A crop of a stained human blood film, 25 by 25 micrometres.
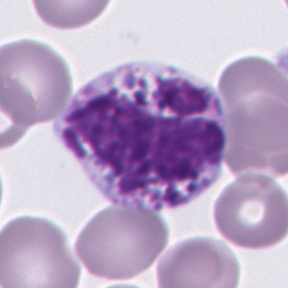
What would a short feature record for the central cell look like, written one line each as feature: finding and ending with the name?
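Shape: roughly round, that one
Nucleus: irregular, lobed outline
Granules: coarse, dark purple
Between them: pale lilac cytoplasm
So: basophil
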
